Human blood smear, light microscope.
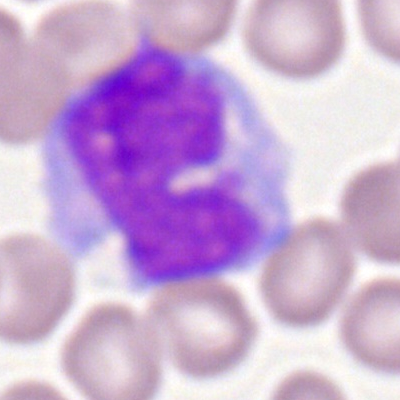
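Monocyte, central cell of a stained blood smear: the nucleus fills most of the cell, and a pale cleft runs into it from the right side. The purple chromatin is mottled with small paler patches, and the cytoplasm is pale blue.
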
